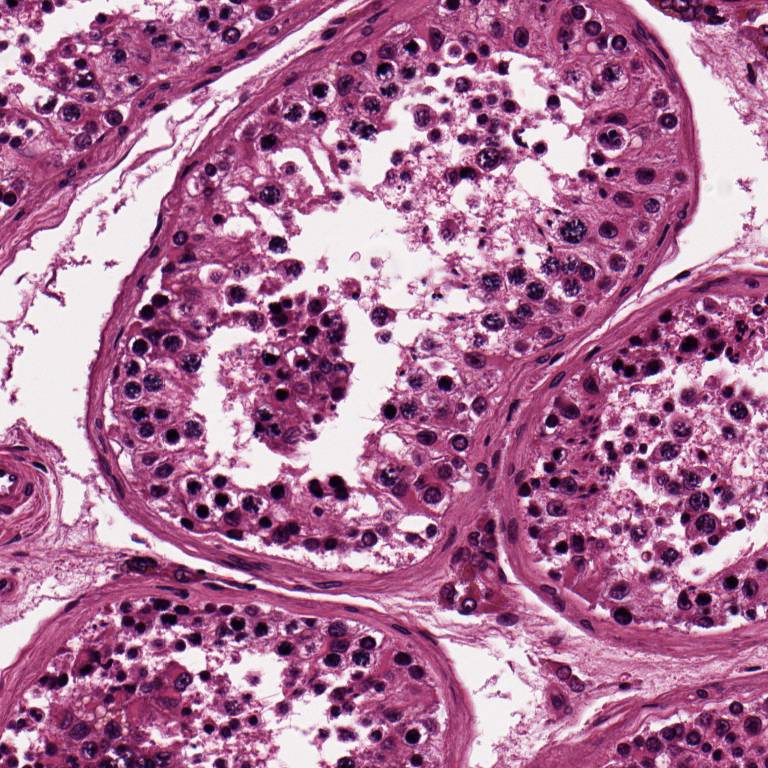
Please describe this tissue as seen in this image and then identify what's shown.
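The tubules, I notice, carry a stratified epithelium several cells thick, reaching from wall toward lumen. In its middle layers, away from the wall, sit spermatocytes with large round nuclei and coarse, clumped chromatin. The central tubule's lumen holds pale pink wispy material, with a detached cluster of dark-nucleated cells in its lower left. Between the tubules, the stroma shows no fat cells. This is testis.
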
